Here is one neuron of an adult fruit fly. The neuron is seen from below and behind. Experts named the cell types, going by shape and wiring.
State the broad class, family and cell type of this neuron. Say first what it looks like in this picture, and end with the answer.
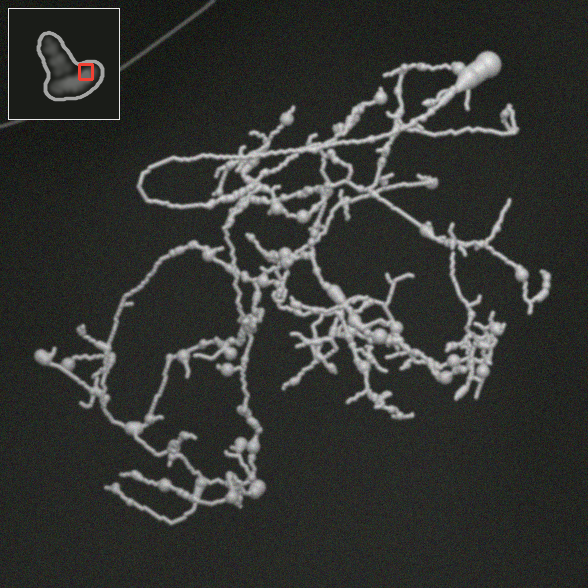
The cell body is at the upper right of the picture. The picture shows dozens of branch ends. This is a central-brain intrinsic neuron. Its family is hemilineage LHp1. It is of cell type CB3288.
